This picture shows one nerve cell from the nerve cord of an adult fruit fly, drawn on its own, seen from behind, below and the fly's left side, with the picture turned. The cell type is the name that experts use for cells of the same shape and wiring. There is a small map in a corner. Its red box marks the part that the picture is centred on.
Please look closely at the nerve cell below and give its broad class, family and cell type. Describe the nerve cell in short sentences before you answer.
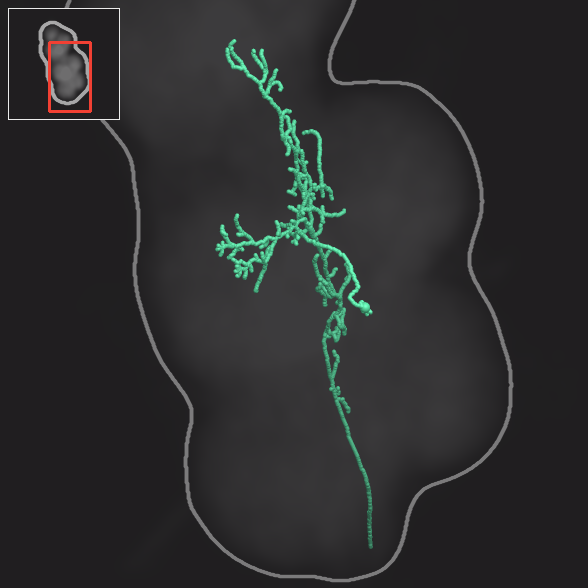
Dozens of branch ends can be seen. As drawn here it is more than twice as tall as it is wide. Its broad class is ascending neuron. Its family is hemilineage 06B. The cell type is AN06B046.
